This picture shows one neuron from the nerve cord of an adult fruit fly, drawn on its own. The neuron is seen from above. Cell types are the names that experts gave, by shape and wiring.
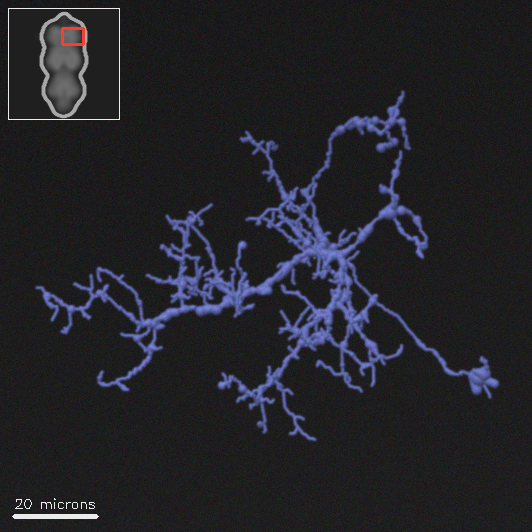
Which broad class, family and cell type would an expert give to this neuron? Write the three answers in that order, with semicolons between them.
nerve-cord intrinsic neuron; hemilineage 20A.22A; IN20A.22A036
